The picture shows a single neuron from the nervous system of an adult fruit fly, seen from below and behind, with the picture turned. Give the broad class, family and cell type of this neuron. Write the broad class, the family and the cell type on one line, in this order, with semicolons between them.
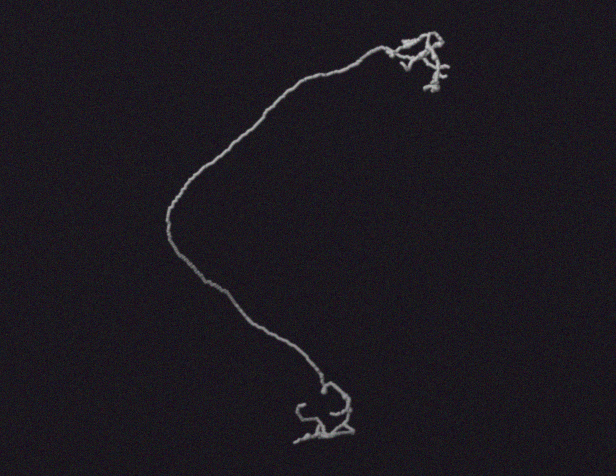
sensory neuron entering the brain; class olfactory; ORN_VA6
